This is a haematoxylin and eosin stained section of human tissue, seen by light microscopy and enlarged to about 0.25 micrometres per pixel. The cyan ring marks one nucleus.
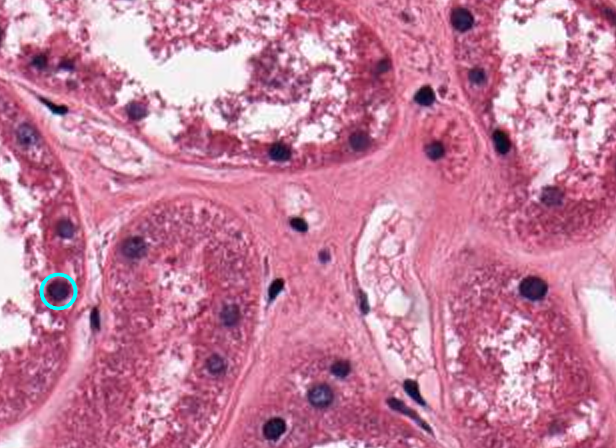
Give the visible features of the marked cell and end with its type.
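The nucleus is round, darkly and evenly stained, with a smooth, sharp edge. The cytoplasm is pink and coarsely granular, and it frays into a ragged, fluffy edge where it faces the open lumen. No clear boundary separates this cell from its neighbours in the tubule lining. Just outside the tubule border beside this cell runs a narrow strip of pale tissue between tubules, containing a flattened dark nucleus. The marked cell is a proximal tubule cell.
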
